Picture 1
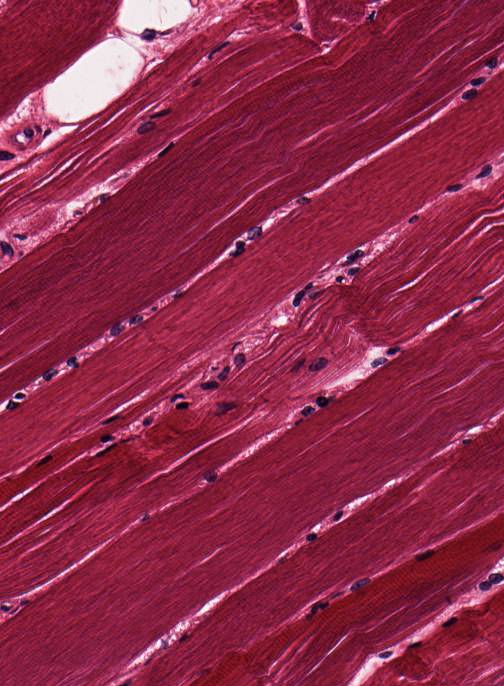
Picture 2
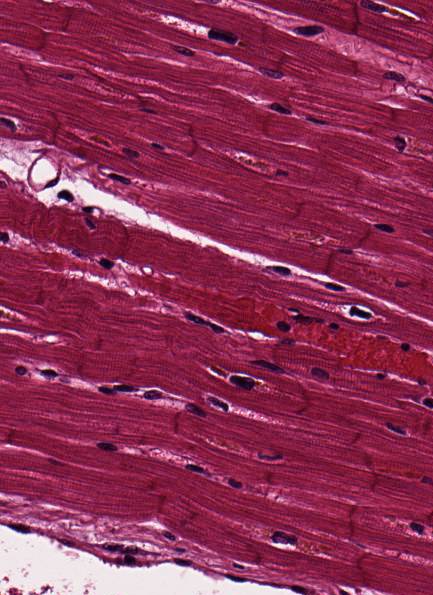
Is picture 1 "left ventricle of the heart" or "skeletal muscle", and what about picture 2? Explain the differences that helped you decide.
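Skeletal muscle appears in picture 1, and the left ventricle of the heart in picture 2. The nuclei are placed differently: in picture 1 the dark, elongated nuclei sit at the edges of the fibres, whereas in picture 2 each fibre holds a single oval nucleus in its centre.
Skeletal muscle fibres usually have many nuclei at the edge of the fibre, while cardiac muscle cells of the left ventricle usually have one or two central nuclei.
In picture 1 the fibres lie parallel in broad bands, their cytoplasm a deep eosinophilic pink-red, with thin strands of pale connective tissue bearing small nuclei between them. In picture 2 the long eosinophilic fibres run parallel from upper left to lower right across the whole field and show fine, closely spaced cross-striations. Small yellow-brown granules also lie at the poles of some of the central nuclei in picture 2.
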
